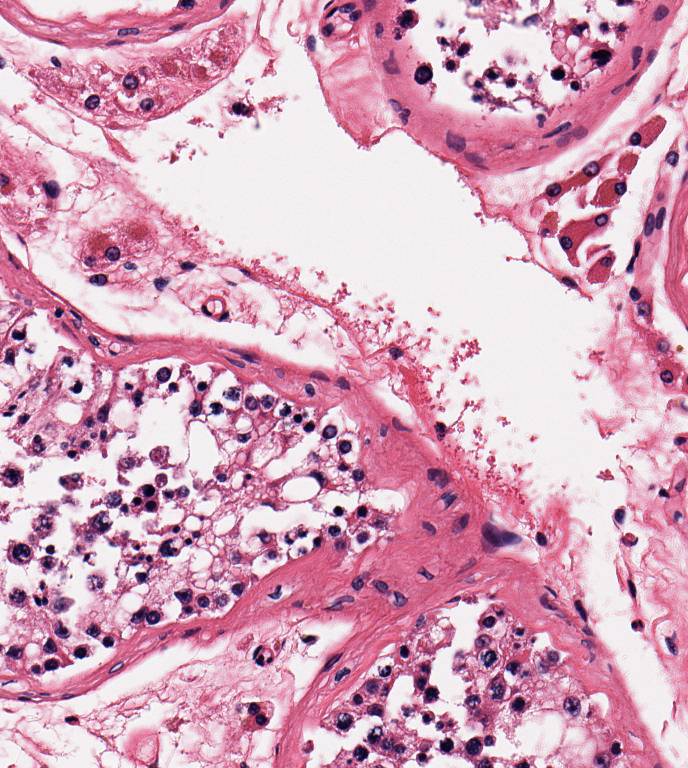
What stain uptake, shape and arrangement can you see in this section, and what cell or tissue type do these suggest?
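First, rounded and curved tubular profiles with narrow bands of stroma between them. Second, each tubule's thick, pink, layered wall, holding flattened spindle-shaped nuclei. Third, the lower-left and lower-centre tubules contain many loosely scattered round cells with dark round nuclei. Fourth, clear round vacuoles riddle the pale pink material of the lower-left tubule. The section is testis.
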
